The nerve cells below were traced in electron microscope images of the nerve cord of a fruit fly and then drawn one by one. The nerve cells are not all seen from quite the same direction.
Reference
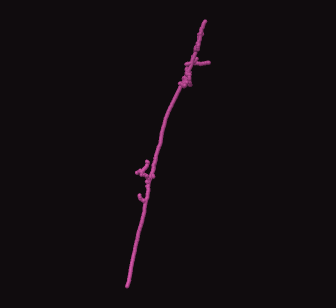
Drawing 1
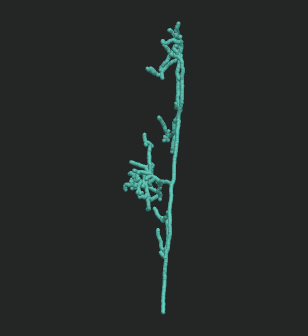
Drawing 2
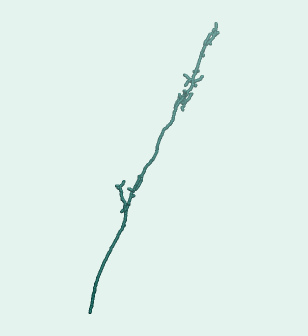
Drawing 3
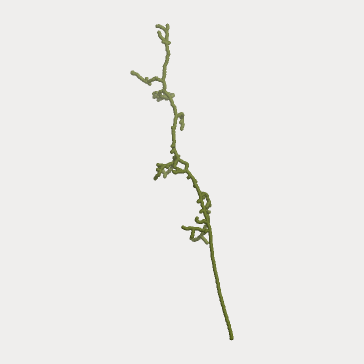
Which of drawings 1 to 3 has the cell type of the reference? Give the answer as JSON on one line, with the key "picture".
{"picture": 2}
